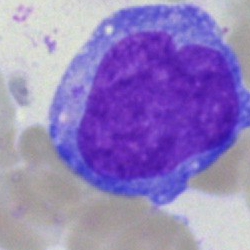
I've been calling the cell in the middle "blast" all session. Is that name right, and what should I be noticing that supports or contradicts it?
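First, the outline is irregular, with small blunt bulges along its edge. Second, the nucleus fills most of the cell and leaves a moderate rim of cytoplasm, widest on the left side. Third, this cytoplasm is stained deep blue and holds a few tiny clear spots near the cell edge. Fourth, the chromatin is finely stippled, with no coarse dark clumps.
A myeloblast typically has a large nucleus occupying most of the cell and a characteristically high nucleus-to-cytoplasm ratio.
The nucleus here, filling most of the cell, agrees with that and speaks for blast.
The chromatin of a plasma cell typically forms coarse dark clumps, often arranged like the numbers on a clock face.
The fine stippling without coarse clumps speaks against plasma cell. On this checklist, blast fits the cell.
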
